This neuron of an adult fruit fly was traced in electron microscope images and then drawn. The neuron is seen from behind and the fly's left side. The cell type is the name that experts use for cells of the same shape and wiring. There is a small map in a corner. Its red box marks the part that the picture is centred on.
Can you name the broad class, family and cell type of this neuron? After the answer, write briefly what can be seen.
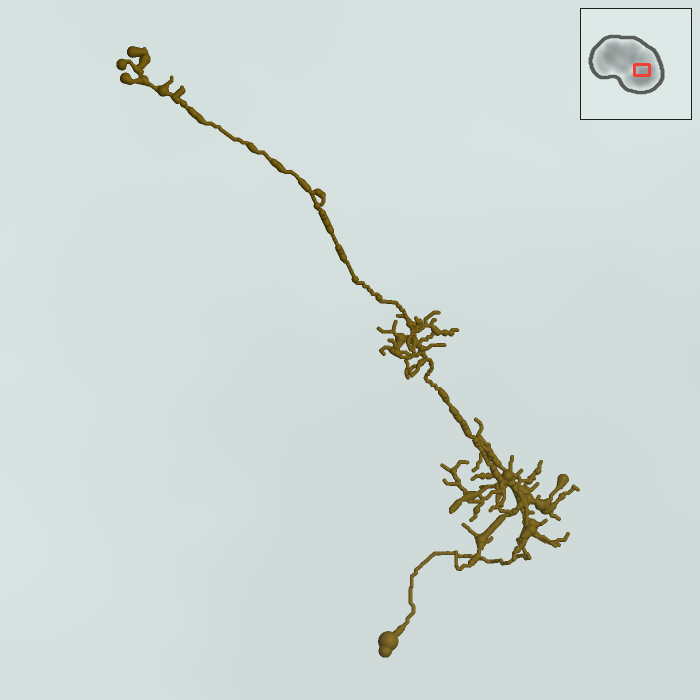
Its broad class is optic-lobe intrinsic neuron. Its family is Tm. Its cell type is Tm6. The cell body is at the bottom of the picture. The picture shows dozens of branch ends.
